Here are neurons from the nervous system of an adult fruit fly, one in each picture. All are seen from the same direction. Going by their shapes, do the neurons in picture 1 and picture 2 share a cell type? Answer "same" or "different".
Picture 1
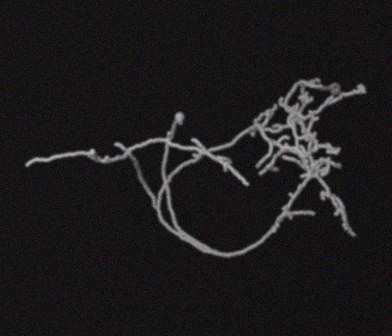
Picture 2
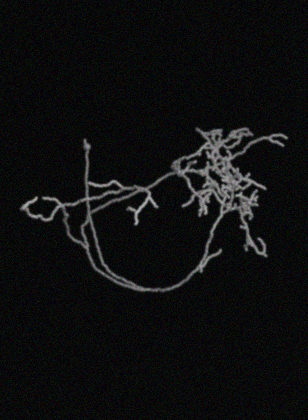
different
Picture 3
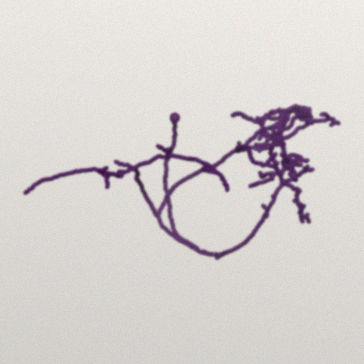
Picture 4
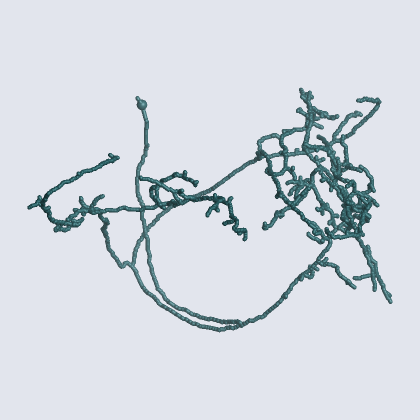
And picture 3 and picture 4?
different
